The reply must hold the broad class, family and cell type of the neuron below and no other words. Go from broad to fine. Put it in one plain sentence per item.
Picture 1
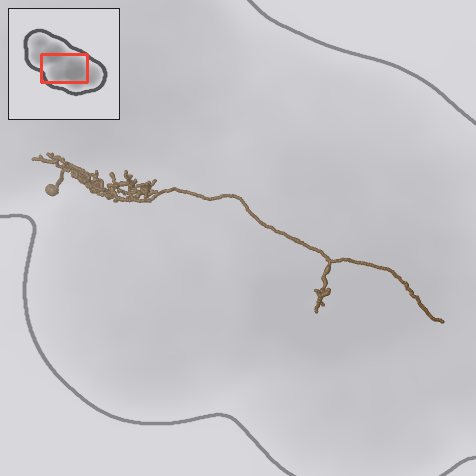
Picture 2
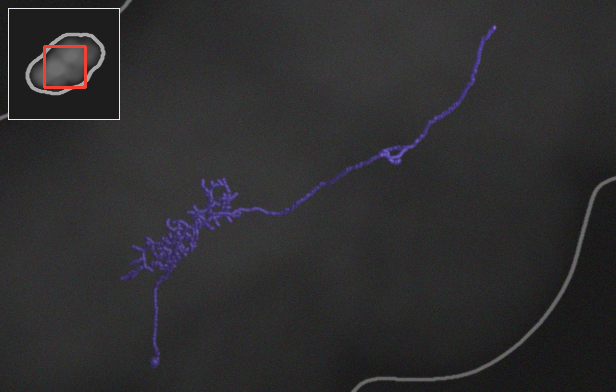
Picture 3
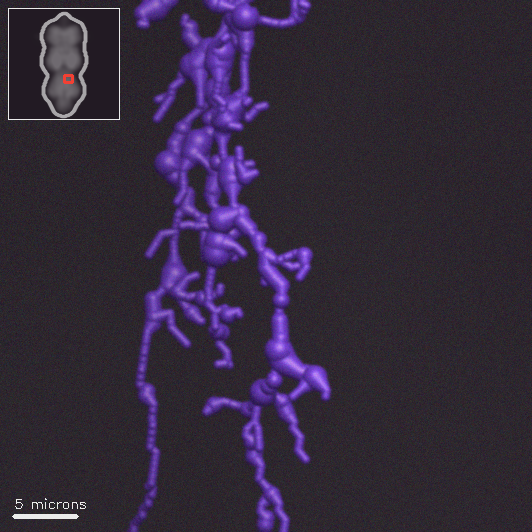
A nerve-cord intrinsic neuron of hemilineage 10B, type IN10B054.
